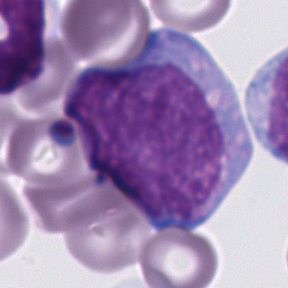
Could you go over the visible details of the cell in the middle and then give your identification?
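First, the nucleus occupies most of the cell and sits toward the lower left, so the broadest band of cytoplasm is at the upper right. Next, the chromatin is finely stippled and evenly spread, with no coarse dark clumps. Last, the cytoplasm is deeper blue at the outer edge than near the nucleus. It is a promyelocyte.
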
